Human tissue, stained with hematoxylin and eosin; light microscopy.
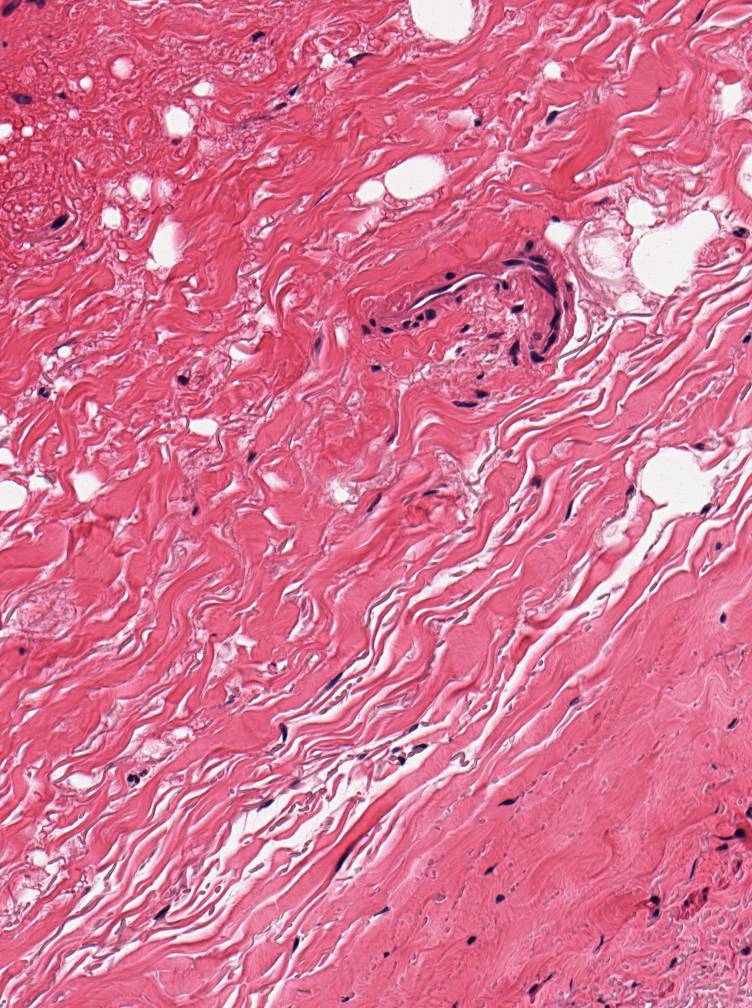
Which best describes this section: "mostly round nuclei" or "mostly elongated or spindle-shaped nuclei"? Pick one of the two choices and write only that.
Mostly elongated or spindle-shaped nuclei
